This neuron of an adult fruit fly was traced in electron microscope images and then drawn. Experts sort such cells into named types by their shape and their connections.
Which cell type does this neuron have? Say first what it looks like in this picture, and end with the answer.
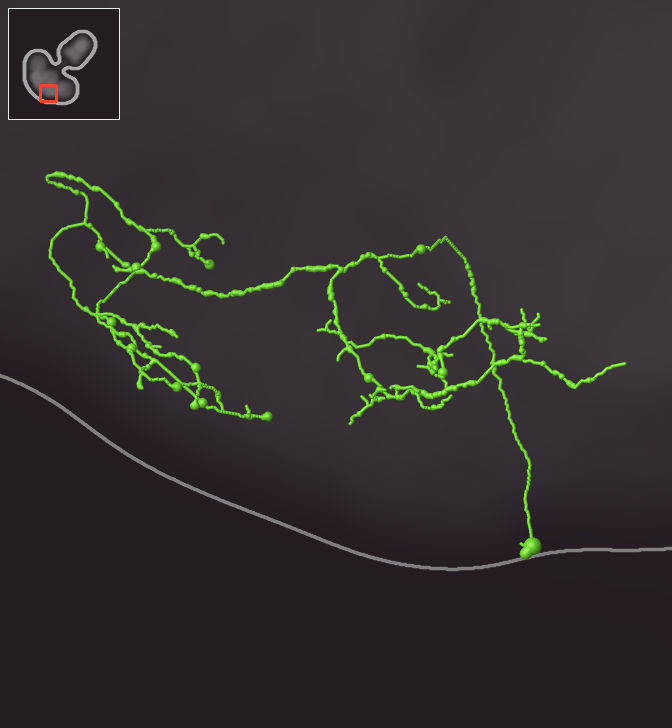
It lies in the brain. Its cell body lies at the lower right of the picture. Dozens of branch ends can be seen. Its broad class is central-brain intrinsic neuron. Its cell type is SLP260.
